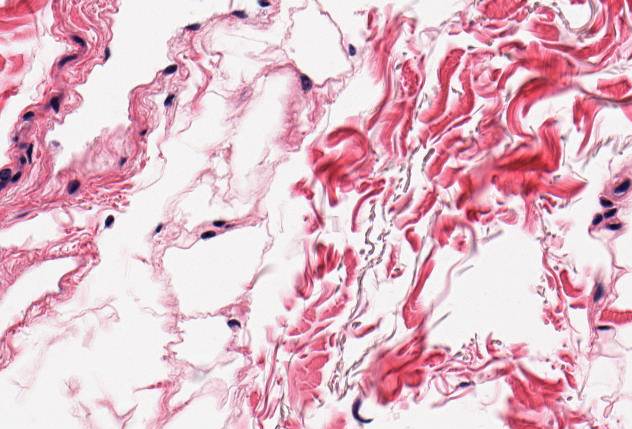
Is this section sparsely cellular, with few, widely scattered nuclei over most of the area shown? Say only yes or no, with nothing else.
Yes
